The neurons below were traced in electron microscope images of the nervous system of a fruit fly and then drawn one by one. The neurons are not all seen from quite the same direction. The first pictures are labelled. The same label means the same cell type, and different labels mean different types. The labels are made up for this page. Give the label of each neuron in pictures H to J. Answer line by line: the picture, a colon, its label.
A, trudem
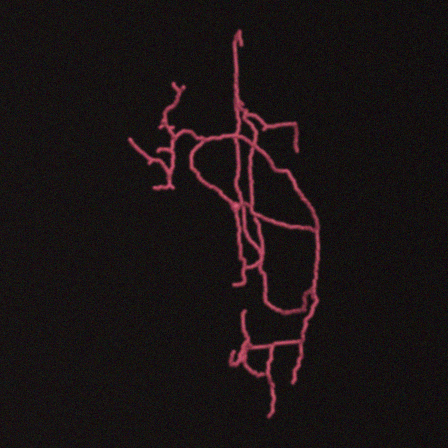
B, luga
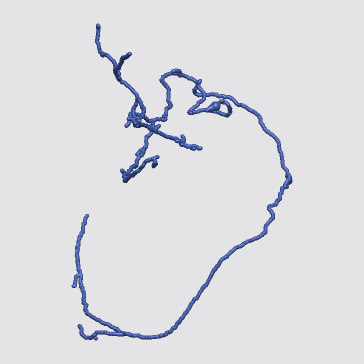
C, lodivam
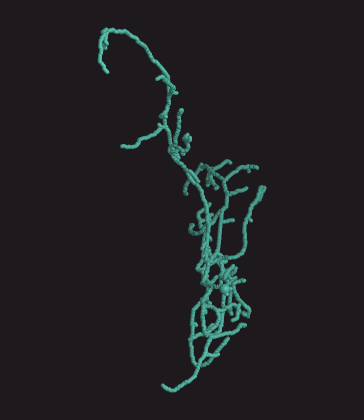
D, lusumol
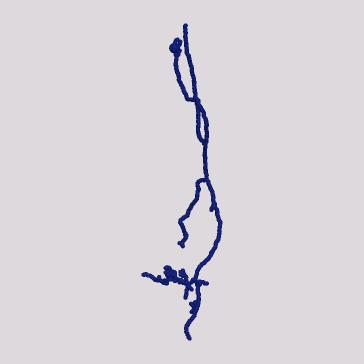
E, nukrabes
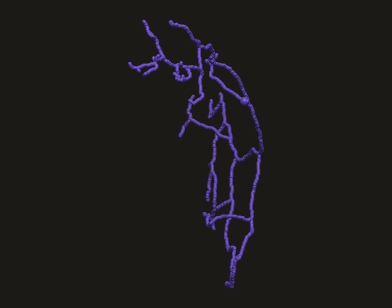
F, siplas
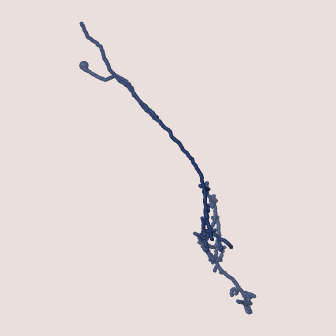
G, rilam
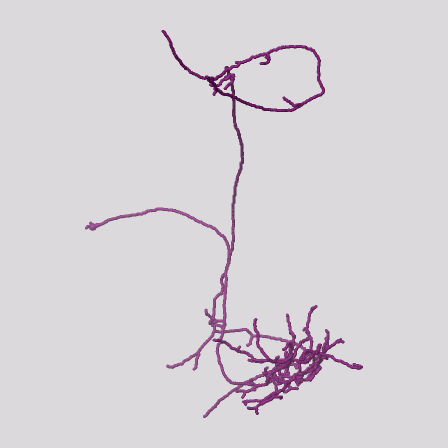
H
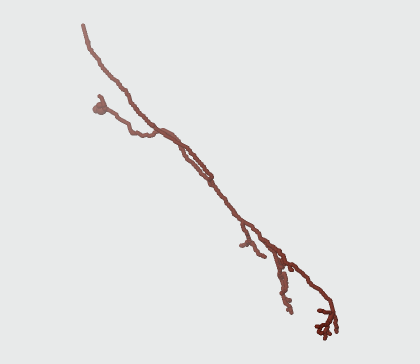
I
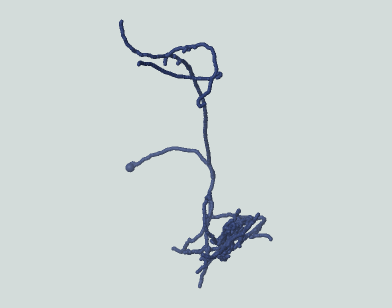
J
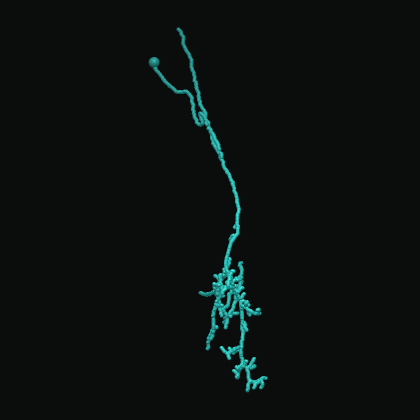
H: lusumol
I: rilam
J: siplas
